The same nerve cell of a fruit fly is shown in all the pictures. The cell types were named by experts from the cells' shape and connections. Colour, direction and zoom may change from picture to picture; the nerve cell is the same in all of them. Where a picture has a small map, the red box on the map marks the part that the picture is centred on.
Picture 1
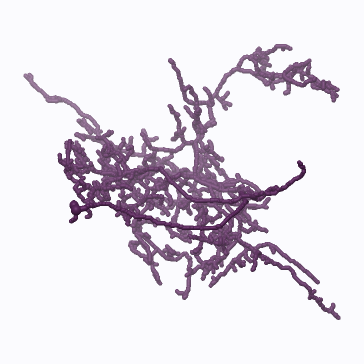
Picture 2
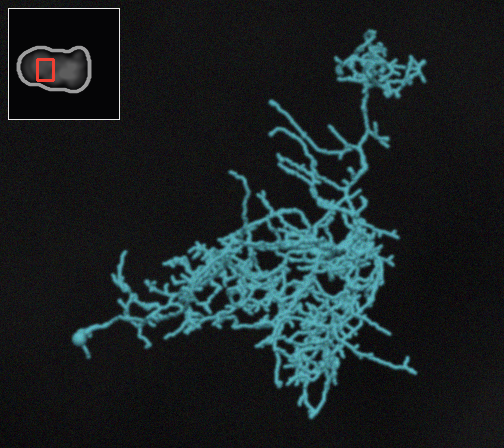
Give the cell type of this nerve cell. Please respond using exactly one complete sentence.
This nerve cell is typed as VES010.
